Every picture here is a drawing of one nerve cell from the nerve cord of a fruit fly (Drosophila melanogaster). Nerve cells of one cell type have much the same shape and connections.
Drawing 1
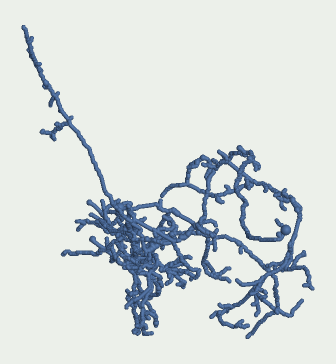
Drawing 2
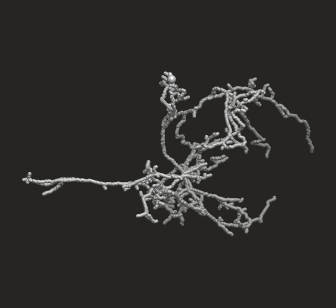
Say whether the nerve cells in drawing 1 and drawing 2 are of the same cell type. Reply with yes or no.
yes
